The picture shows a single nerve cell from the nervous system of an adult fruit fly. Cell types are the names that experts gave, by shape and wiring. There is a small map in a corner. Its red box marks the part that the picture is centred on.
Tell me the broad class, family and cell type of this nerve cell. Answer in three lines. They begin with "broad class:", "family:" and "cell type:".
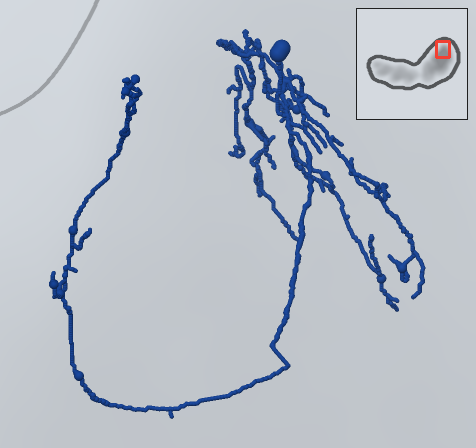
broad class: visual projection neuron
family: MeVP
cell type: MeVP15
